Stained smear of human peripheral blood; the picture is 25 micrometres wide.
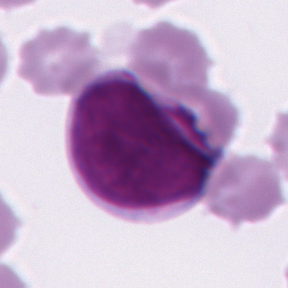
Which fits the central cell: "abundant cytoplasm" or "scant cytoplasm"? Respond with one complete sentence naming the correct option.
Around its nucleus, the cell has no more than a narrow rim of cytoplasm.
